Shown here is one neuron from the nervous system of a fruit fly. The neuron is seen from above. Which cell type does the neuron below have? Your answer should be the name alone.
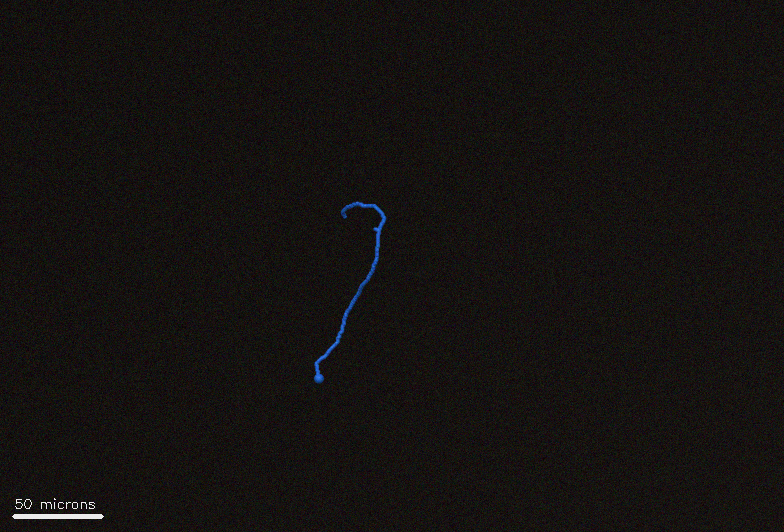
FB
